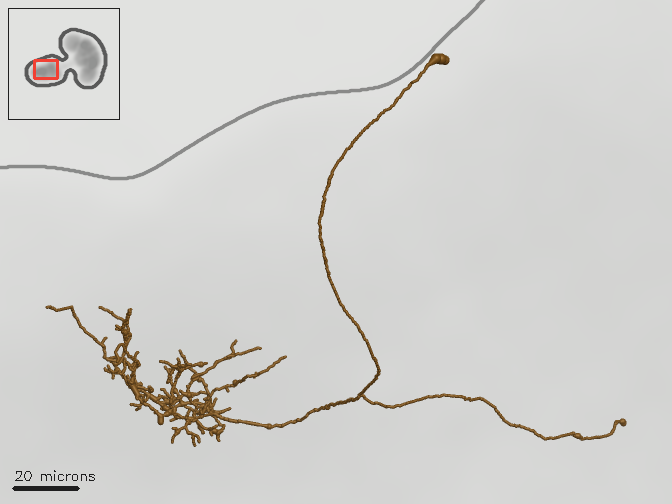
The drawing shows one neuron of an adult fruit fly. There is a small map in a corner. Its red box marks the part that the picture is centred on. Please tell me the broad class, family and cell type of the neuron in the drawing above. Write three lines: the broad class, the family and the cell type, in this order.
nerve-cord intrinsic neuron
hemilineage 23B
IN23B087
